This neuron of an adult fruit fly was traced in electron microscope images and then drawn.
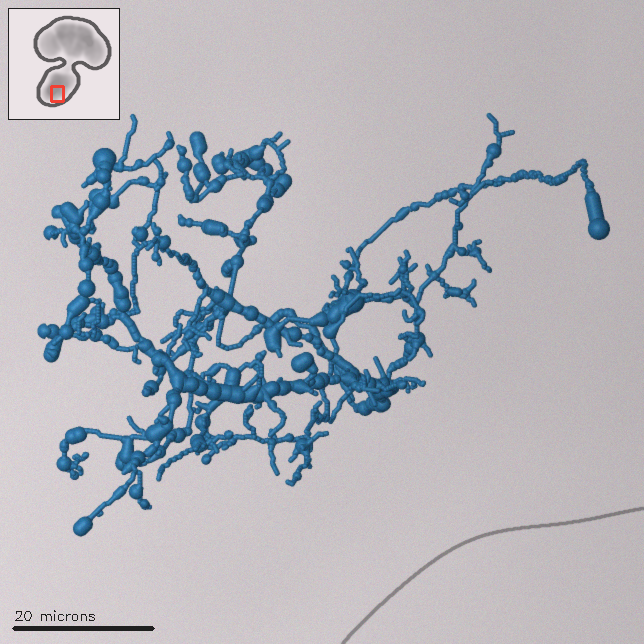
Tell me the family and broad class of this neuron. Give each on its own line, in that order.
hemilineage 09A
nerve-cord intrinsic neuron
